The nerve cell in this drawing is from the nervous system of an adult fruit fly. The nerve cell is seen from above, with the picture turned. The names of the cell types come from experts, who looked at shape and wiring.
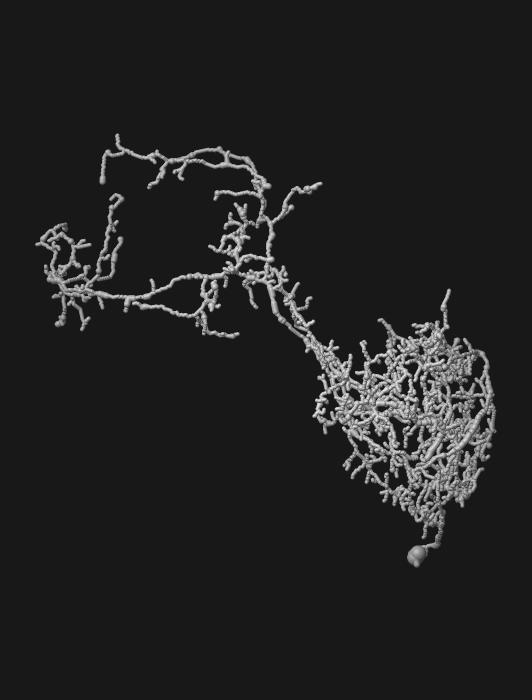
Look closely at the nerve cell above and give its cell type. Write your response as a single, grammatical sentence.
The cell type SMP077 includes this nerve cell.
